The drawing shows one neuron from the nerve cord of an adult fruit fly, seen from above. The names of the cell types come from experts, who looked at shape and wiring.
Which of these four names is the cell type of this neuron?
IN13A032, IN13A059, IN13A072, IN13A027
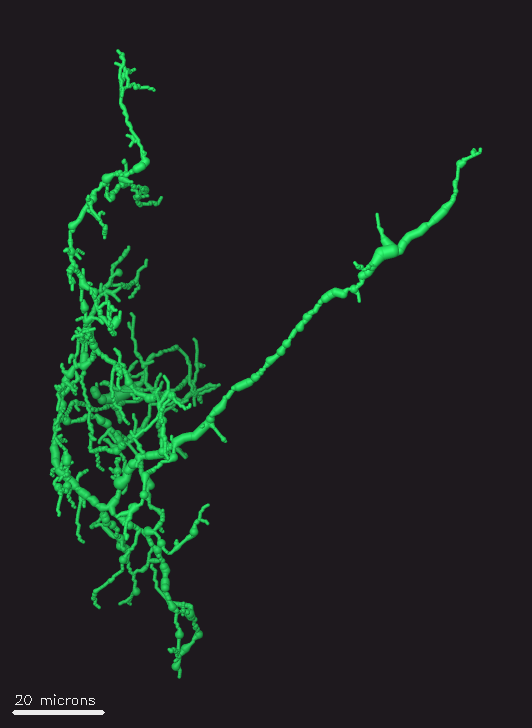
IN13A032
